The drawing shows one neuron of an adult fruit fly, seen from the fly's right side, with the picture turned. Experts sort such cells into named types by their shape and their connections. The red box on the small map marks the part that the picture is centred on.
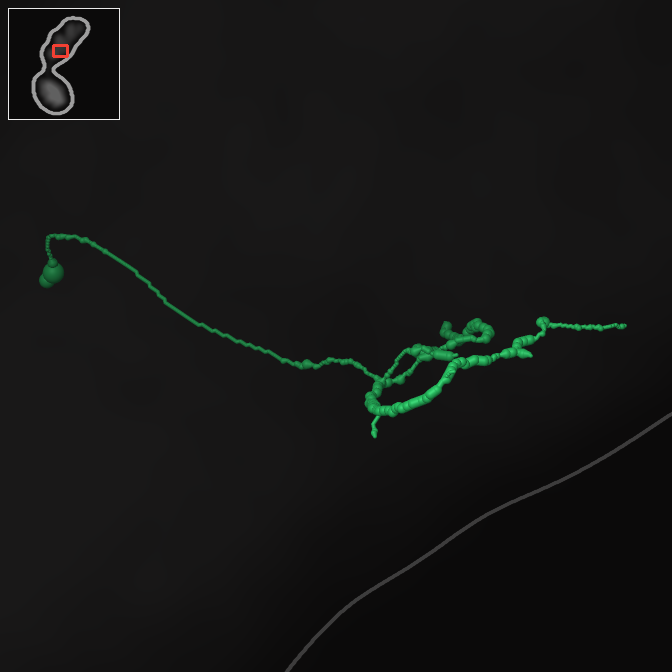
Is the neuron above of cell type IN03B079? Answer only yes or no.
no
